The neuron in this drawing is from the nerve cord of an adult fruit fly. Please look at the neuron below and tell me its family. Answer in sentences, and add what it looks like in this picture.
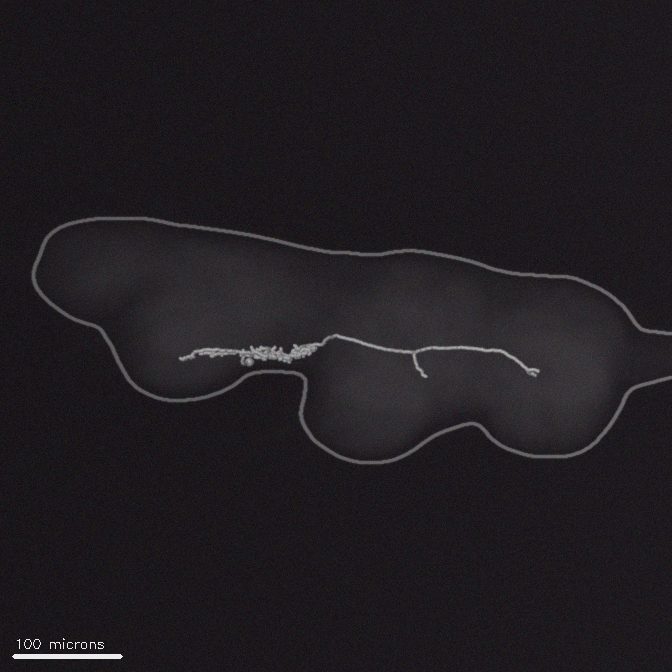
Its family is hemilineage 10B. This is a nerve-cord intrinsic neuron. By the scale bar it is about 350 microns wide in this view. In this view it is more than twice as wide as it is tall.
